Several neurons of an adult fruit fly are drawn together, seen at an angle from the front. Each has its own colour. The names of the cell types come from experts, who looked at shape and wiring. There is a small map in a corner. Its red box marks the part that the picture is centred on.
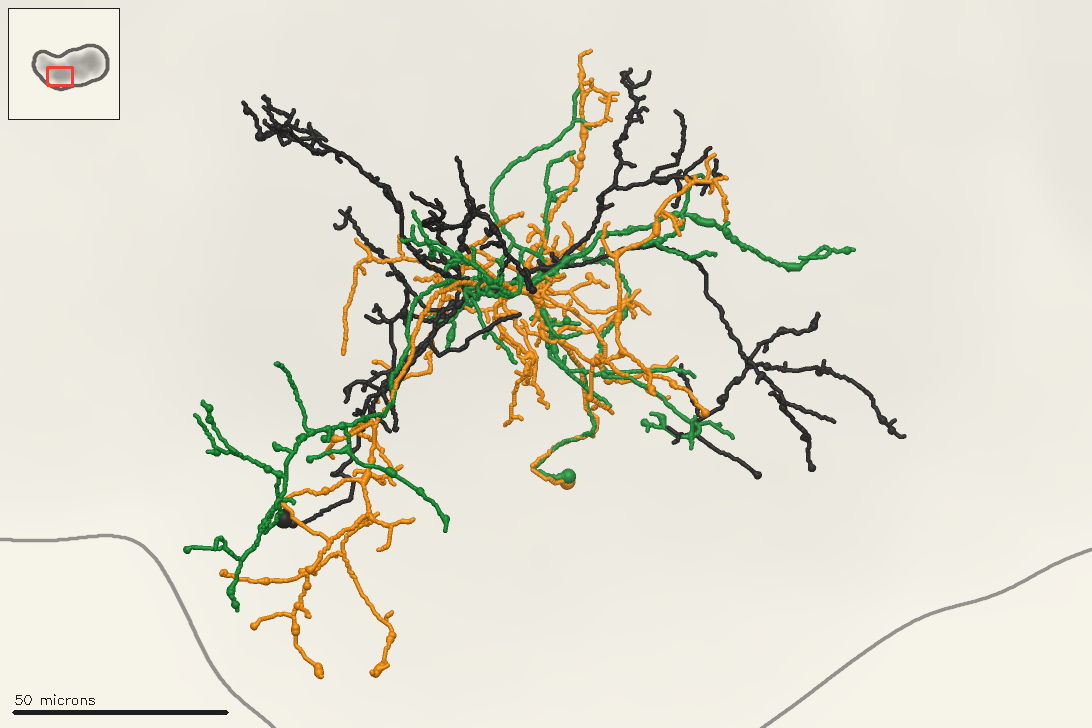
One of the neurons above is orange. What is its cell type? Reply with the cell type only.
IN12B069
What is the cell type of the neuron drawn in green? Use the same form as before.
IN12B070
